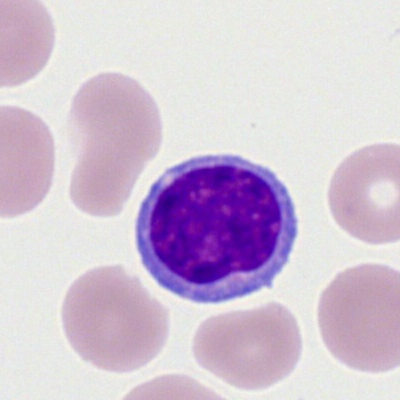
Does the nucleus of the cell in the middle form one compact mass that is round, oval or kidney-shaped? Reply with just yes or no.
Yes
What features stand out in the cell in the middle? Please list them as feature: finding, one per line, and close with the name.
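Nucleus: fills most of the cell
Chromatin: dark purple, coarsely clumped
Cytoplasmic granules: none seen
Cytoplasmic vacuoles: none seen
Name: lymphocyte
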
